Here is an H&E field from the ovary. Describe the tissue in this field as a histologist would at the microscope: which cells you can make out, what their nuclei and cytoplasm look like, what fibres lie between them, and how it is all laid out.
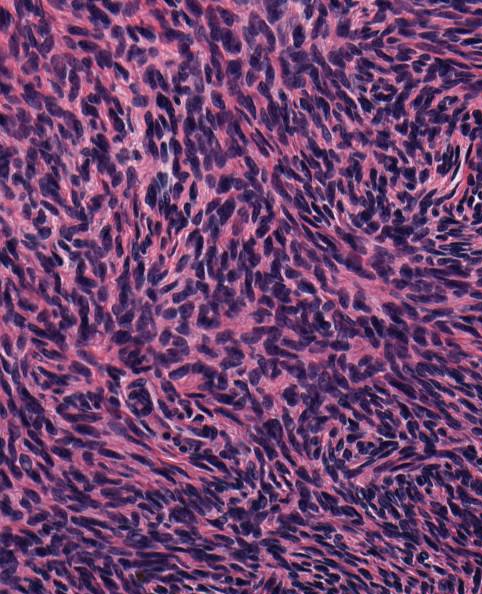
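Throughout the field, spindle-shaped cells are densely packed. Their nuclei are oval to elongated and stain dark purple, crowded closely together with many touching or overlapping. The cytoplasm is scant and pale pink, and cell borders are indistinct.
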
